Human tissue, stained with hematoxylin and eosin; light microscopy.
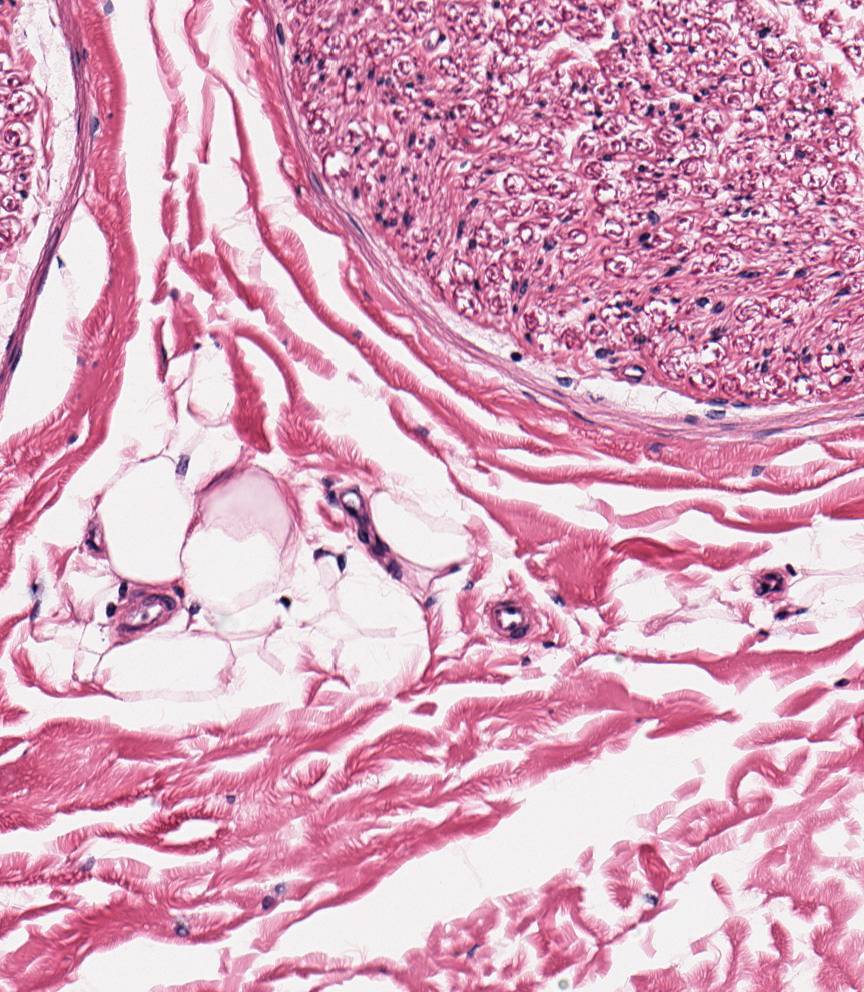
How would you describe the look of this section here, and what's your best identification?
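Upper right: a large, rounded, compact fibre bundle; at the upper left margin, the cut-off edge of a second, similar one. Small dark, elongated nuclei lie scattered between its round profiles. Left of centre, adipocytes cluster as clear, empty, thin-walled polygonal spaces. This is tibial nerve.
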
